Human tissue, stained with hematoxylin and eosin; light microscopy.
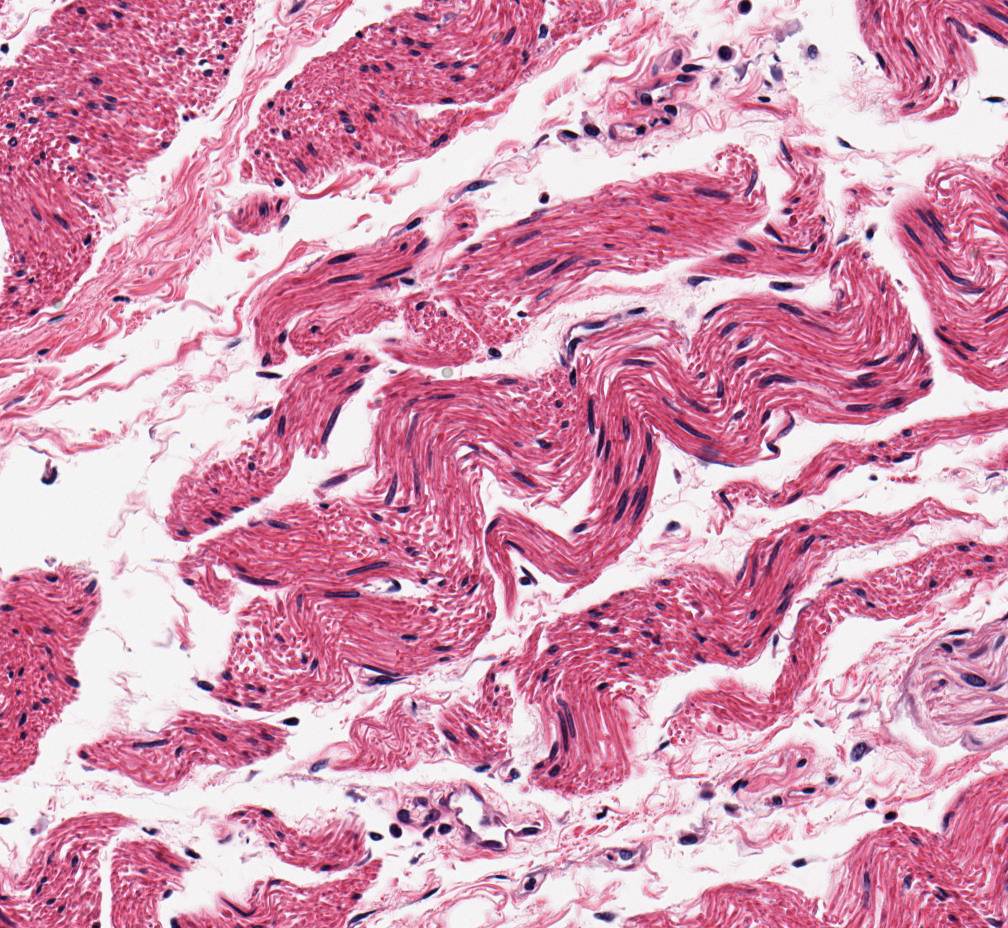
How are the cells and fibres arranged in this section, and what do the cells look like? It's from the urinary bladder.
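Let me look first at orientation: the muscle bundles run in differing directions, some cut lengthwise and others across, as in the upper left. In the centre, the lengthwise bundles follow a wavy, undulating course. The muscle cell nuclei are elongated, cigar-shaped and dark blue. The cytoplasm stains bright pink, and I can find no cross-striations.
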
